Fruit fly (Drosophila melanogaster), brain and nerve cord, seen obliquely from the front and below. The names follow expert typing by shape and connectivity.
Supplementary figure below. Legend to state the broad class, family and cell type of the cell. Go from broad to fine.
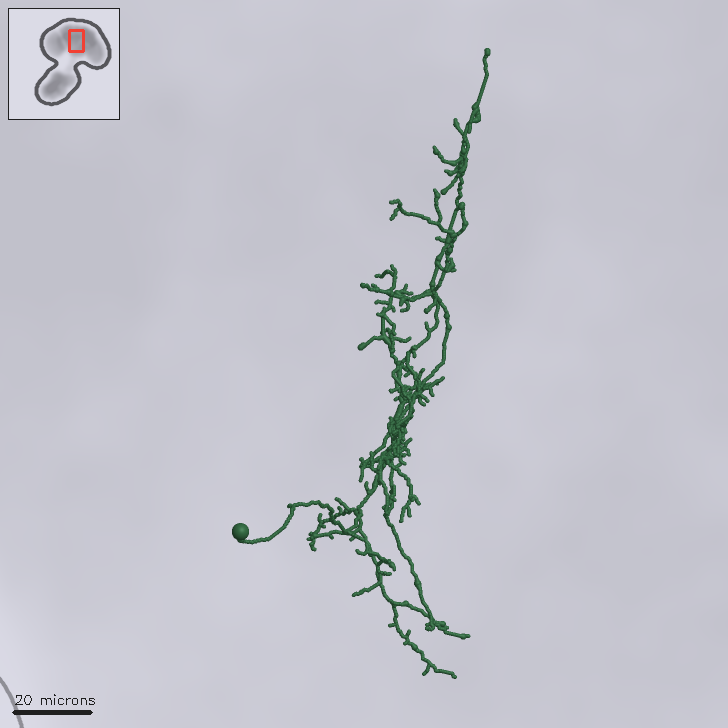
central-brain intrinsic neuron; hemilineage FLAa1; VES109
